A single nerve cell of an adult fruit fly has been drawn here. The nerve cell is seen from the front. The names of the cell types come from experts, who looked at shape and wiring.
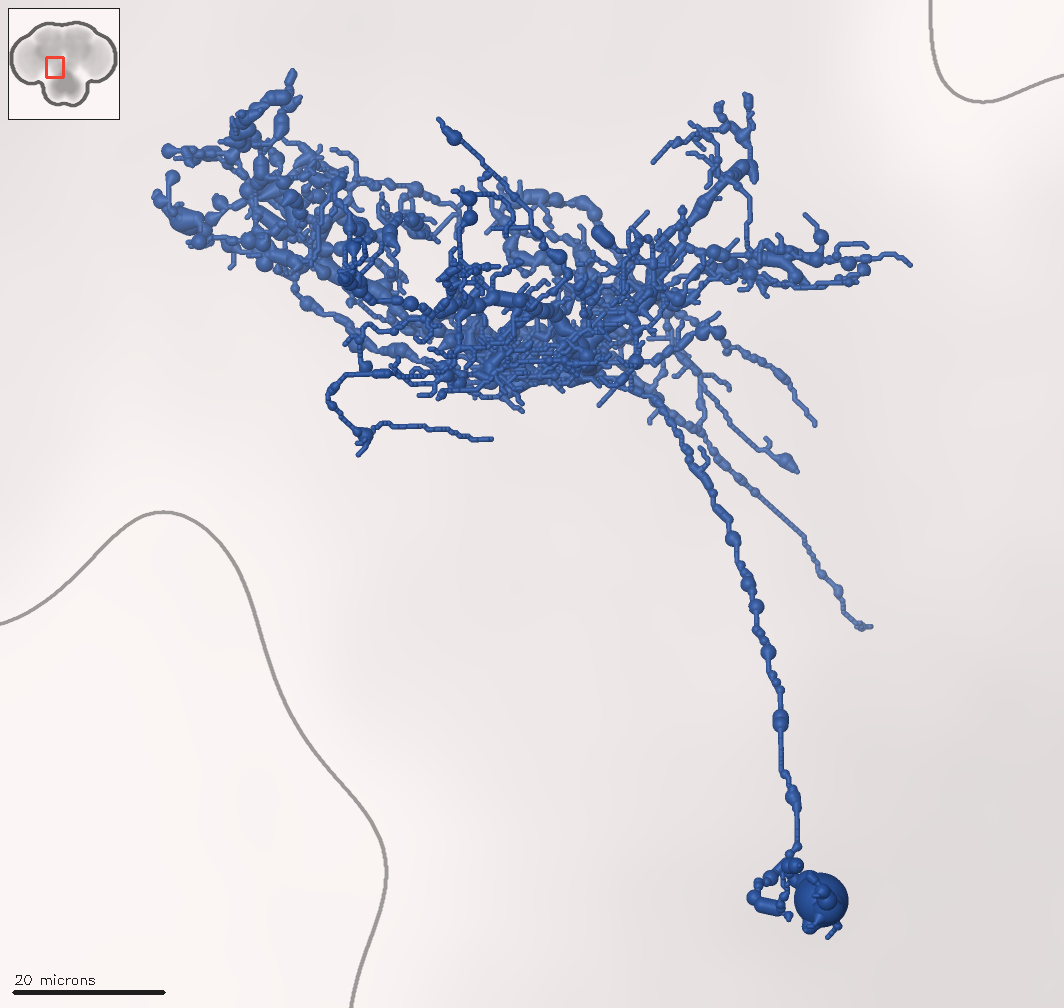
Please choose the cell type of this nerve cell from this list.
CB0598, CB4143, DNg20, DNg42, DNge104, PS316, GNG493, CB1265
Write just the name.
CB0598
